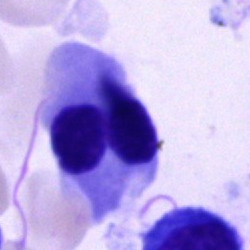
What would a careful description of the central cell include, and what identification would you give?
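Two separate dark nuclear masses lie side by side within this cell. In both, the chromatin is dense and deeply purple throughout, and neither shows a visible nucleolus. Rather than round, the outline is irregular and somewhat angular. The cell is an erythroblast.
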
